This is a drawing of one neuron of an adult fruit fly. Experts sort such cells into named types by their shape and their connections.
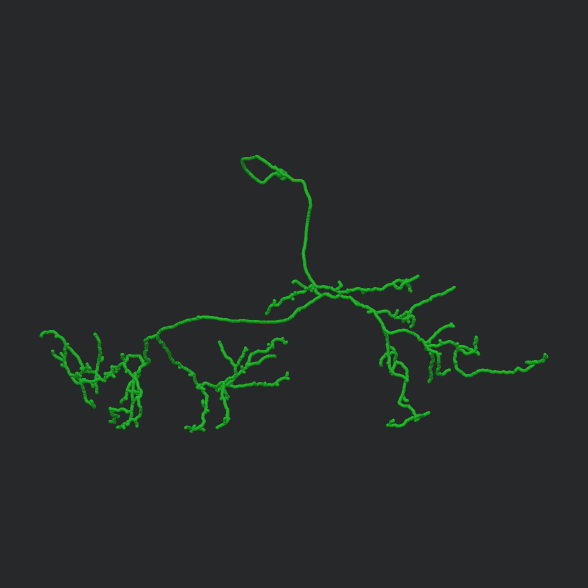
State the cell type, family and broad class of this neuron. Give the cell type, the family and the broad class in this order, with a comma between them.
SMP526, hemilineage DM3_dorso_medial, central-brain intrinsic neuron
